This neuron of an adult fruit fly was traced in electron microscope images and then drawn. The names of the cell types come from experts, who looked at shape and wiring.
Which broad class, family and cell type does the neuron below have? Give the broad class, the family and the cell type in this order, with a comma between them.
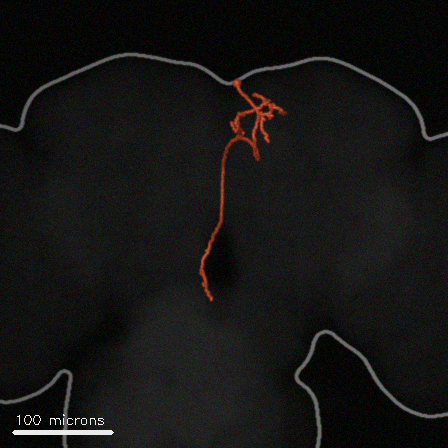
central-brain intrinsic neuron, hemilineage SMPpm1, CB2123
